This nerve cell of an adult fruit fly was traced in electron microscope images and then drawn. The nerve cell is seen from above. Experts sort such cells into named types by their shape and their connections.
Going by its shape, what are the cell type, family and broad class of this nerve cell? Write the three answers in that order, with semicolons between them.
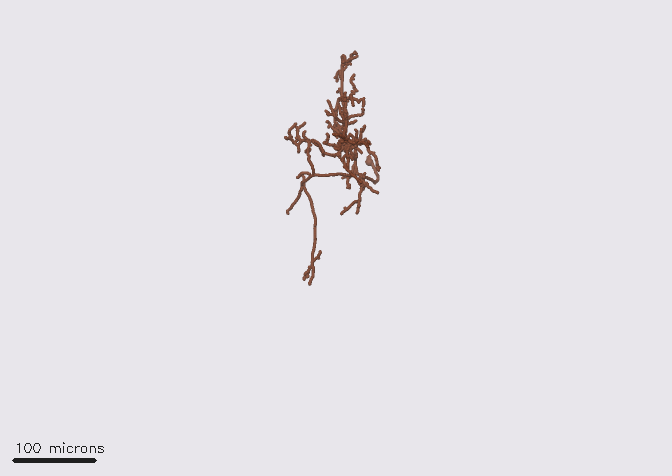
IN07B054; hemilineage 07B; nerve-cord intrinsic neuron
